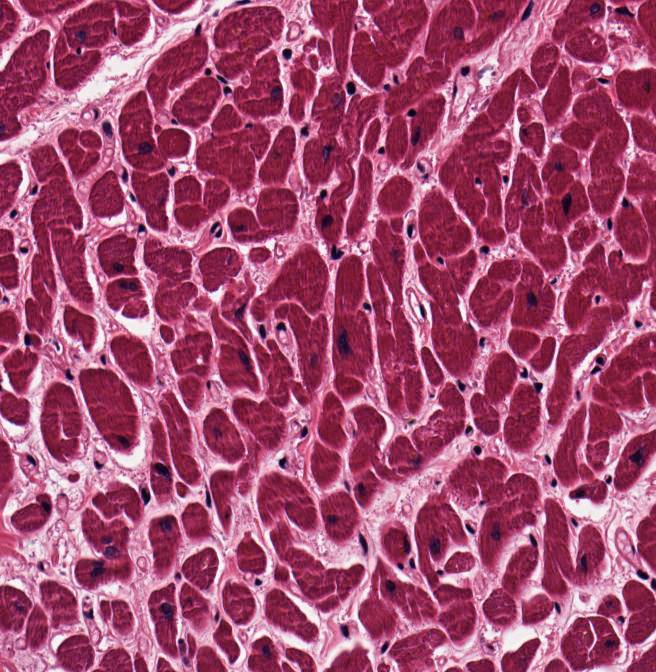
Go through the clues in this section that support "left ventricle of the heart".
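This section is from the left ventricle of the heart. Most fibres are cut across or obliquely, so their profiles are rounded or irregular. Several of these profiles branch or fork instead of forming simple ovals.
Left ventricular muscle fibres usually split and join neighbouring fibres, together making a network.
The branched and forked profiles agree with this. Where a nucleus is visible inside a fibre, it sits centrally, not at the edge. The fibre cytoplasm stains a deep, dense red.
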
